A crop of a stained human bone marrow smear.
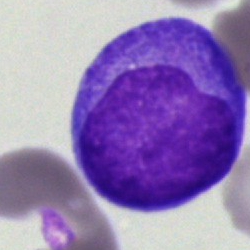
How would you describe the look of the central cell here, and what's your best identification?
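The nucleus takes up most of the central cell, leaving a moderate rim of cytoplasm. Its chromatin is finely granular and evenly spread, with no coarse dark clumps. I see no distinct granules and no clear vacuoles in the cytoplasm. This is a blast.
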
